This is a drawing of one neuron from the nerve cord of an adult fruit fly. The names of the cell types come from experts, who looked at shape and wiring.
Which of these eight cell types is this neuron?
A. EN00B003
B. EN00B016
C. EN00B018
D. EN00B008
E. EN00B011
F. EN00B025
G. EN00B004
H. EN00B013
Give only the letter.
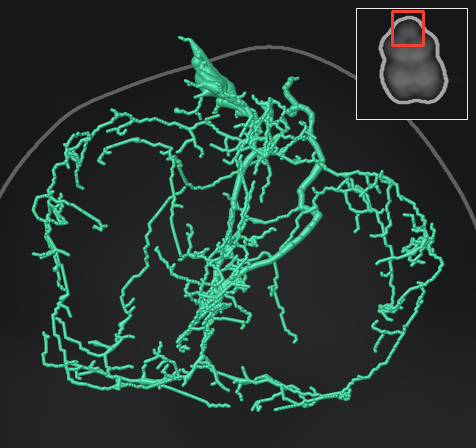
B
